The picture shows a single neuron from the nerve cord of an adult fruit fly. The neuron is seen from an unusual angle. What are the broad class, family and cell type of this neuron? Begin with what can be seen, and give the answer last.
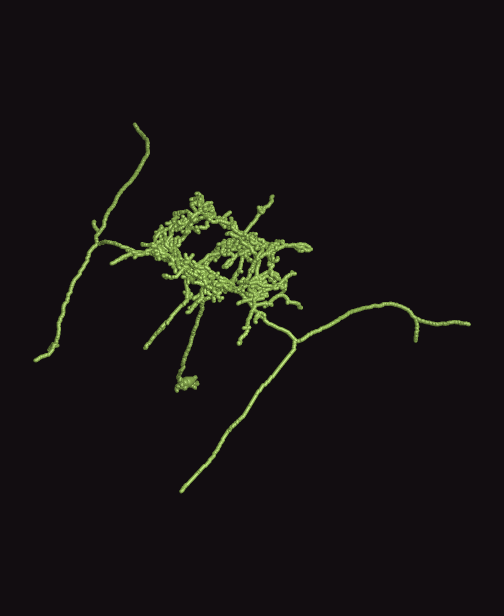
Dozens of branch ends can be seen. As drawn here it is about as wide as it is tall. Its broad class is efferent neuron of the nerve cord. Its family is hemilineage 00B. Its cell type is EN00B011.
